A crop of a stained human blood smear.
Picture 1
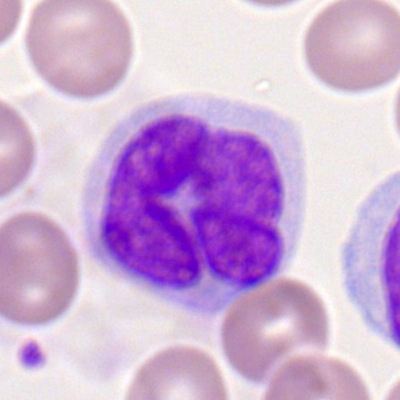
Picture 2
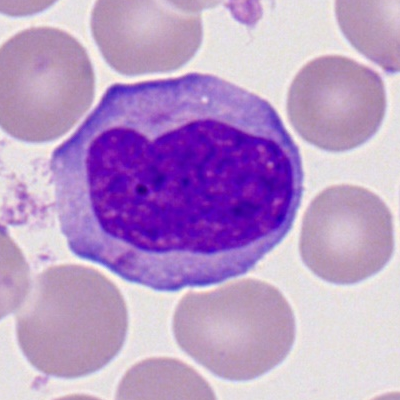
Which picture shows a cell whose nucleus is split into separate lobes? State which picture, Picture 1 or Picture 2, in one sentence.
It is in Picture 1 that the cell's nucleus is lobed.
